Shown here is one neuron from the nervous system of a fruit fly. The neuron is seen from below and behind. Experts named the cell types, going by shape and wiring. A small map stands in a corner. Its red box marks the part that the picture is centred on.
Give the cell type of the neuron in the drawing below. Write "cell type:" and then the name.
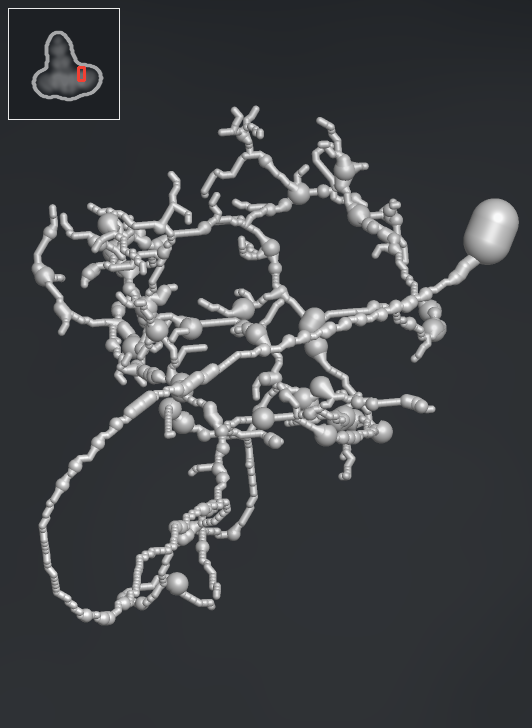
cell type: LHPV2a4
